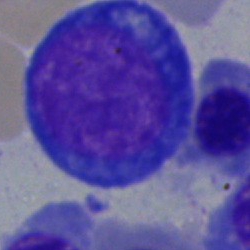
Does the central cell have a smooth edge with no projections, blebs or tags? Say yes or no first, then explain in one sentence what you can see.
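Yes. The cell outline is round and smooth.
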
